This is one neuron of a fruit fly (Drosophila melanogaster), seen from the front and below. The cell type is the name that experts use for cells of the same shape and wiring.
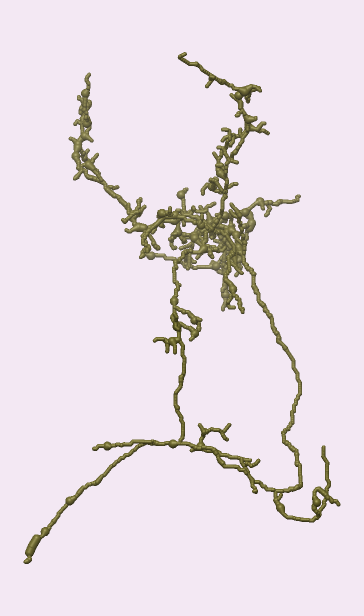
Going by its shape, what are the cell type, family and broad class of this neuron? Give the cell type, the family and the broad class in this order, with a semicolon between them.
CB3523; hemilineage CREa2_ventral; central-brain intrinsic neuron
